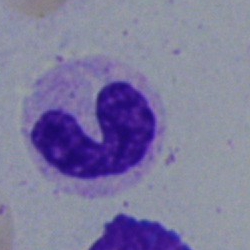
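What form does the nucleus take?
A single unsegmented band curved into a U shape.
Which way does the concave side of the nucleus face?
Upward.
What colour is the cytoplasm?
Pale pinkish-lilac.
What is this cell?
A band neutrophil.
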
